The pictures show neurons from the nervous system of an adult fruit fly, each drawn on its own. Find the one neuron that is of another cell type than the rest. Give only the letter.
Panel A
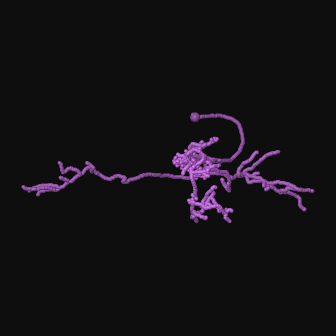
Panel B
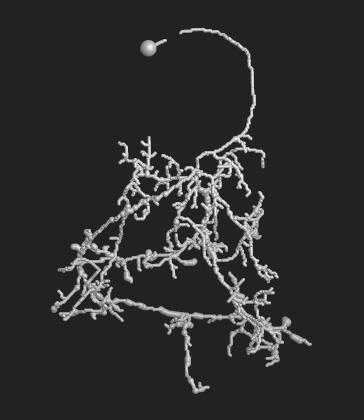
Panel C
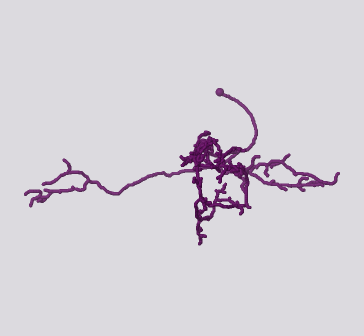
B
